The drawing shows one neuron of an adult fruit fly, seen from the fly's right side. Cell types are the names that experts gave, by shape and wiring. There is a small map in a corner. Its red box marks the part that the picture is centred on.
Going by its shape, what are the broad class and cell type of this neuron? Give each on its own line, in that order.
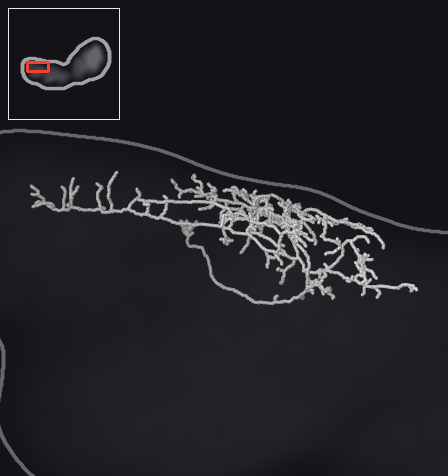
nerve-cord intrinsic neuron
INXXX377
